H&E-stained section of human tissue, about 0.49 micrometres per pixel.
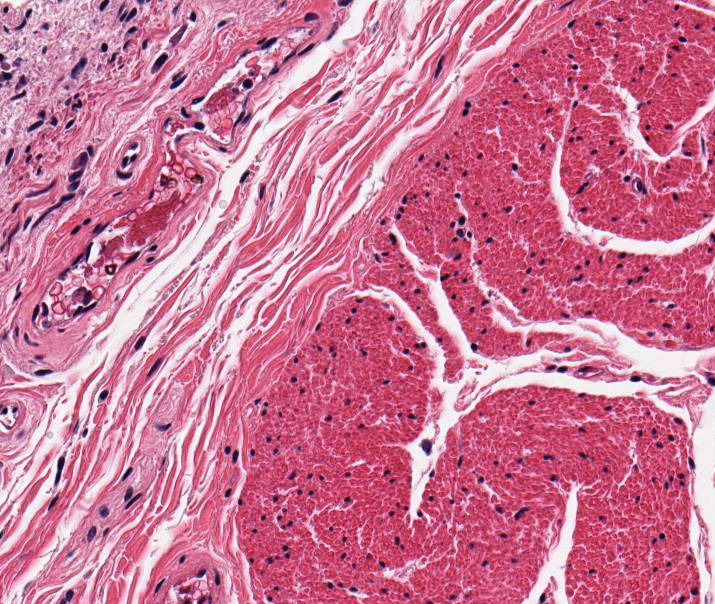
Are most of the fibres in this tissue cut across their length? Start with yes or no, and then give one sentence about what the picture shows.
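Yes. The smooth muscle cells are cut across, appearing as closely packed small rounded pink profiles.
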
